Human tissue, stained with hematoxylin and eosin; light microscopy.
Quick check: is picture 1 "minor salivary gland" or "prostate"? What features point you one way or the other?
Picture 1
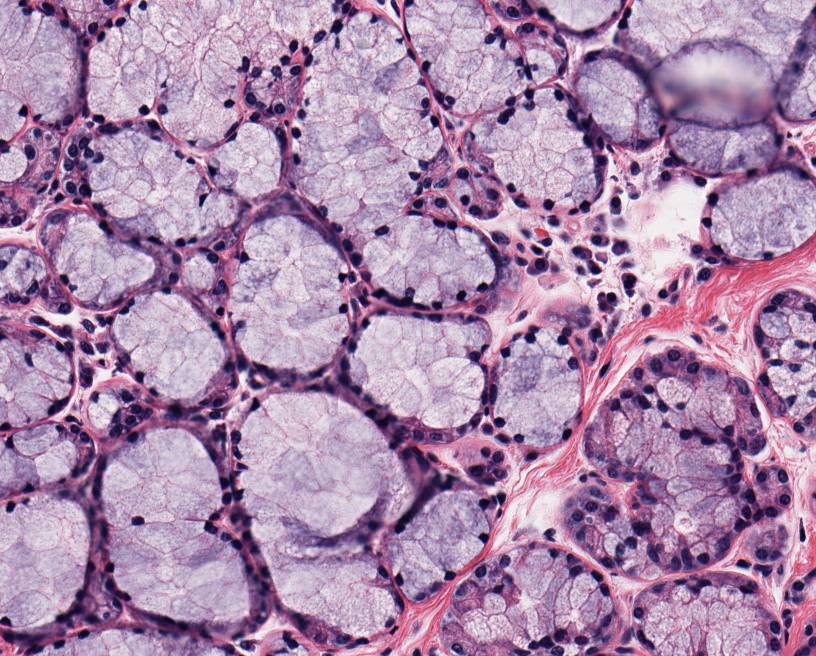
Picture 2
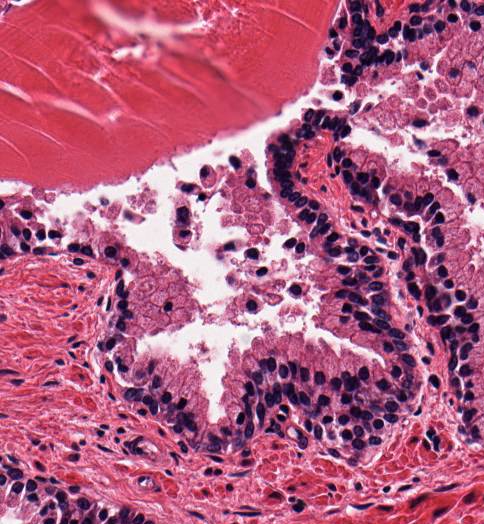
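Picture 1: minor salivary gland. Picture 2: prostate. Picture 1: closely packed rounded acini, separated by thin connective-tissue strands. Acinar cells mostly pale, foamy, greyish-lilac; nuclei small, dark, flattened against the cell base at each acinar rim. Diagonal band of pink collagen through the right part. Picture 2: irregular branching lumen from upper centre down through the middle, epithelium-lined. Lining: tall columnar cells, crowded nuclei at several levels, pale pink finely granular cytoplasm. Lower-left stroma pink, with spindle cells bearing elongated nuclei.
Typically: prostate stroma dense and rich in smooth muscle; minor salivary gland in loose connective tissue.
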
